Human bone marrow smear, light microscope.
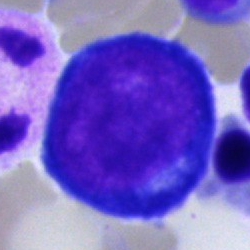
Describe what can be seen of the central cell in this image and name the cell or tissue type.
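First, the nucleus fills almost the whole cell. Second, the cytoplasm is a thin rim of deep blue. Third, no granules are seen in that cytoplasm. Fourth, the cell surface has no projections. The central cell is a proerythroblast.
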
